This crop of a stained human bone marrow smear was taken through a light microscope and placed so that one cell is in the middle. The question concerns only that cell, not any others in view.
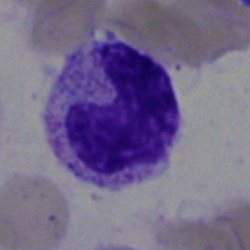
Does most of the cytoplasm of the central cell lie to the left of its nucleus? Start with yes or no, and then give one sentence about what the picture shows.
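Yes. The nucleus lies toward the right, leaving a wider band of cytoplasm on the left.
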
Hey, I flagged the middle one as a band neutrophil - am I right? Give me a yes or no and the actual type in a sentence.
Yes, the cell at the center of the crop is a band neutrophil.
